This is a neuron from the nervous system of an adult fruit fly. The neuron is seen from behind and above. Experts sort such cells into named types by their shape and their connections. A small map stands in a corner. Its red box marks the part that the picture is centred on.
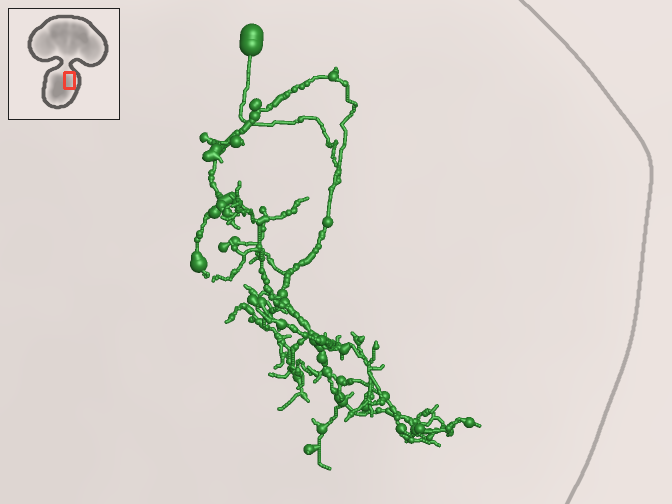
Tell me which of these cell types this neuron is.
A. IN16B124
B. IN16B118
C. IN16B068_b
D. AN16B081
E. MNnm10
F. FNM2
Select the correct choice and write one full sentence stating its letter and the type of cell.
The neuron falls under IN16B124, the cell type named in option A.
